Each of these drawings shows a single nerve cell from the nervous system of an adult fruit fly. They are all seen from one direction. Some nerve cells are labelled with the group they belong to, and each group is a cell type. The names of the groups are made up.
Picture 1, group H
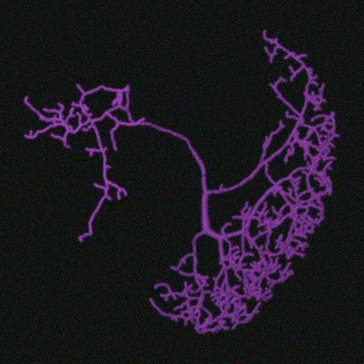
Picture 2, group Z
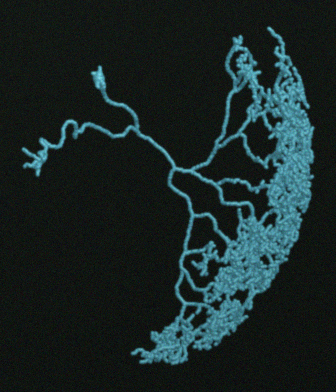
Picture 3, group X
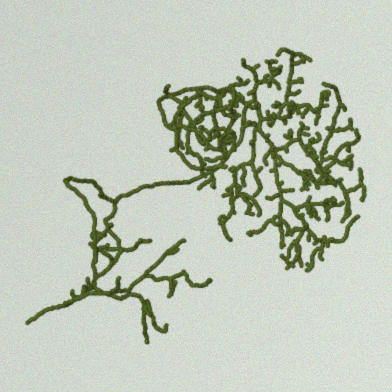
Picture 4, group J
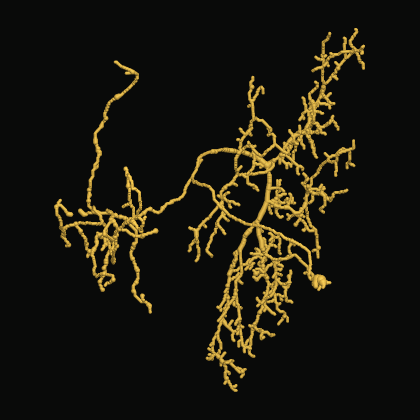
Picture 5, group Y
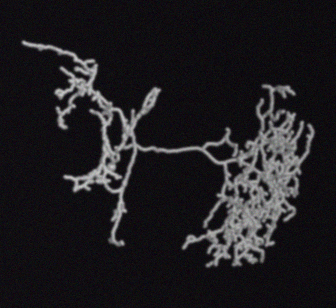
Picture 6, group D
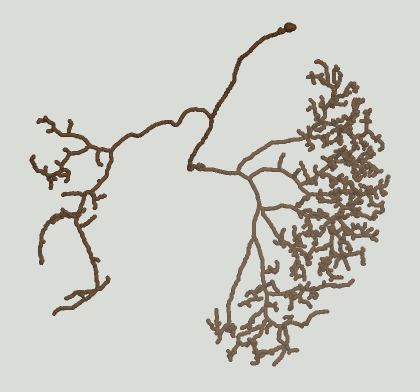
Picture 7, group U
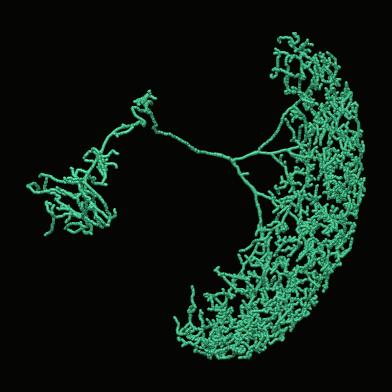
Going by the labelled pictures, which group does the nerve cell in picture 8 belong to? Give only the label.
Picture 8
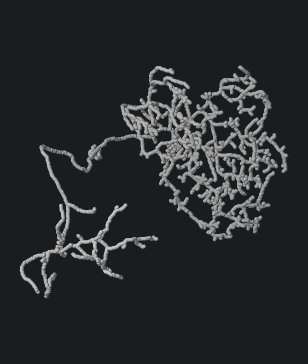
group X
